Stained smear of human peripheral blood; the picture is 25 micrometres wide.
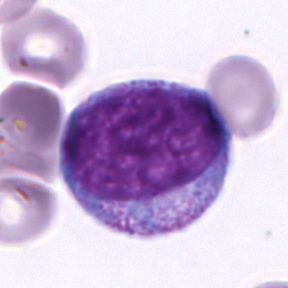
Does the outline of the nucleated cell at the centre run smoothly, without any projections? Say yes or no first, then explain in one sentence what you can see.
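Yes. The cell outline is round and smooth.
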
